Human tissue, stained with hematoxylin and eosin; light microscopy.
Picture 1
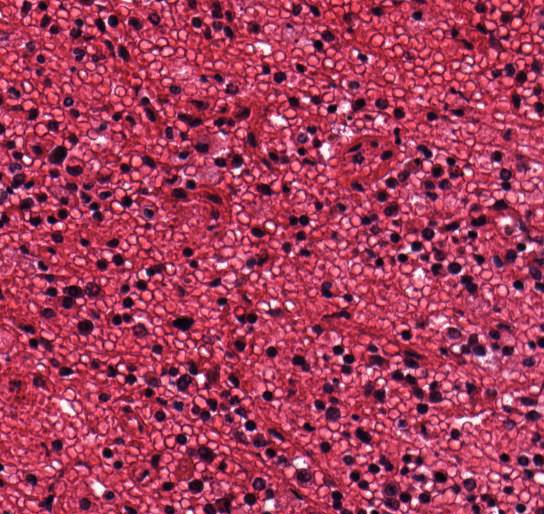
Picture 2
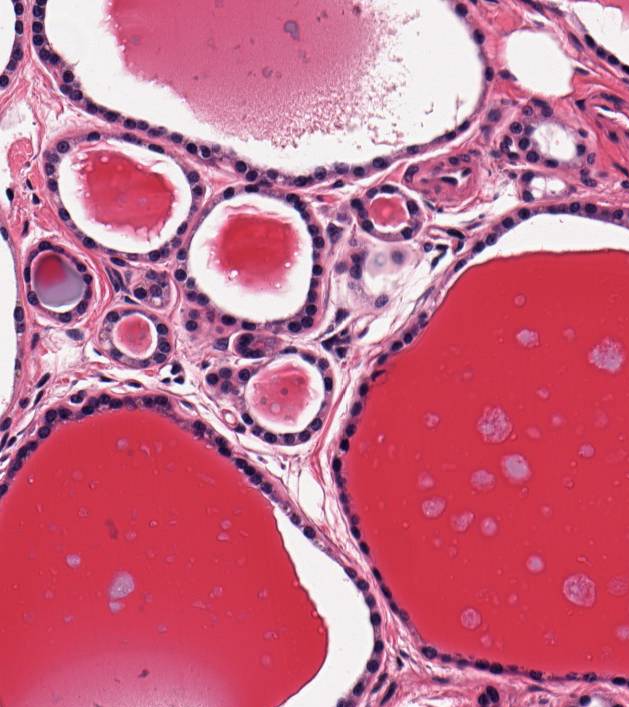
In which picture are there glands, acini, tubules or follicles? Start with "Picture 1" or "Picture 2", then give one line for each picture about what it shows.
Picture 2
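In picture 1: No epithelium, glands or tubules are present anywhere in the field.
In picture 2: The field is made up of closed rounded follicles of widely varying size, with the largest at the top, lower left and right and a cluster of small ones in the centre-left.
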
